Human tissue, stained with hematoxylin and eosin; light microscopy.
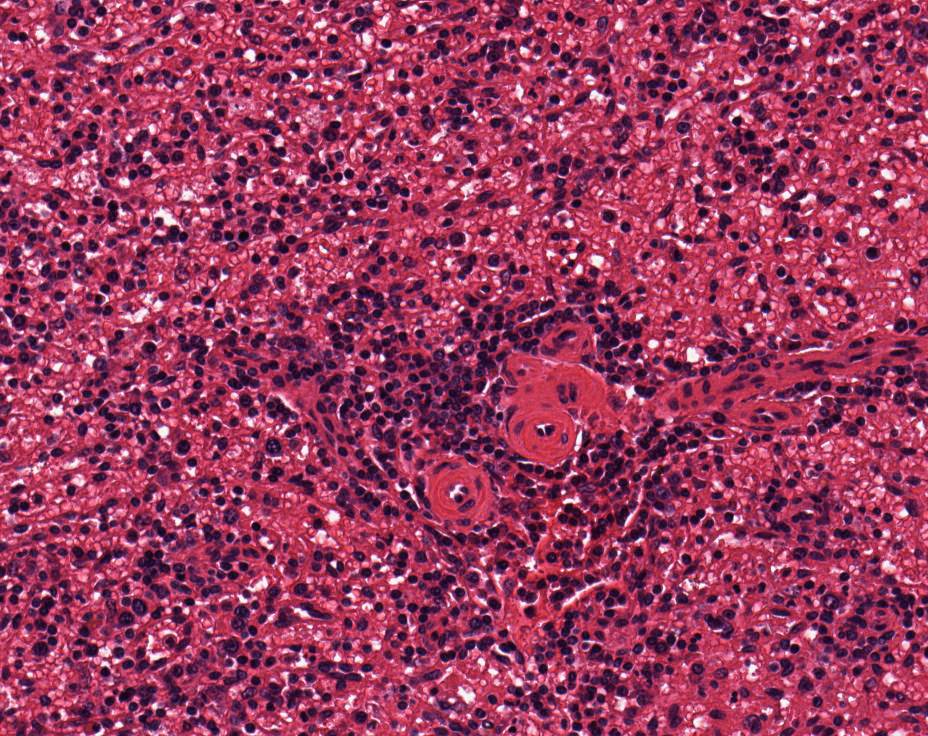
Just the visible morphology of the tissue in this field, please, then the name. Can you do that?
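Just right of and below the centre, you'll see two small round arterioles cut in cross-section. Their walls are thick, concentric and uniformly bright pink, surrounding pinpoint lumens. Crowded around them are lymphocytes, with small round dark nuclei and scant cytoplasm. Follow the band of pink fibrous tissue with elongated nuclei: it runs from these central vessels out to the right edge. You are looking at spleen.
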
